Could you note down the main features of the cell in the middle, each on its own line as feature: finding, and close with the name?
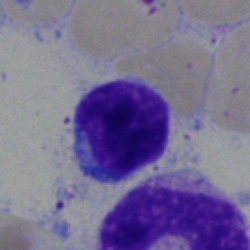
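Shape: roughly round
Chromatin: dense, dark purple
Cytoplasm: scant rim, widest at lower left
Cytoplasmic stain: blue
Cell type: lymphocyte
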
